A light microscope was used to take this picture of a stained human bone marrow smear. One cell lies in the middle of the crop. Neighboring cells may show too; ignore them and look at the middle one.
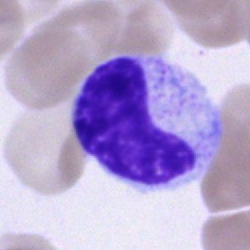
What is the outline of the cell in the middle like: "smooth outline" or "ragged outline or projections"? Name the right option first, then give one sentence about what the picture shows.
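Smooth outline. The cell has a smooth, roughly round outline.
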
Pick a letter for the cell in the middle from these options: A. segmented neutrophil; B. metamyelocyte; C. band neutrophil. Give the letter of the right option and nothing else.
B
